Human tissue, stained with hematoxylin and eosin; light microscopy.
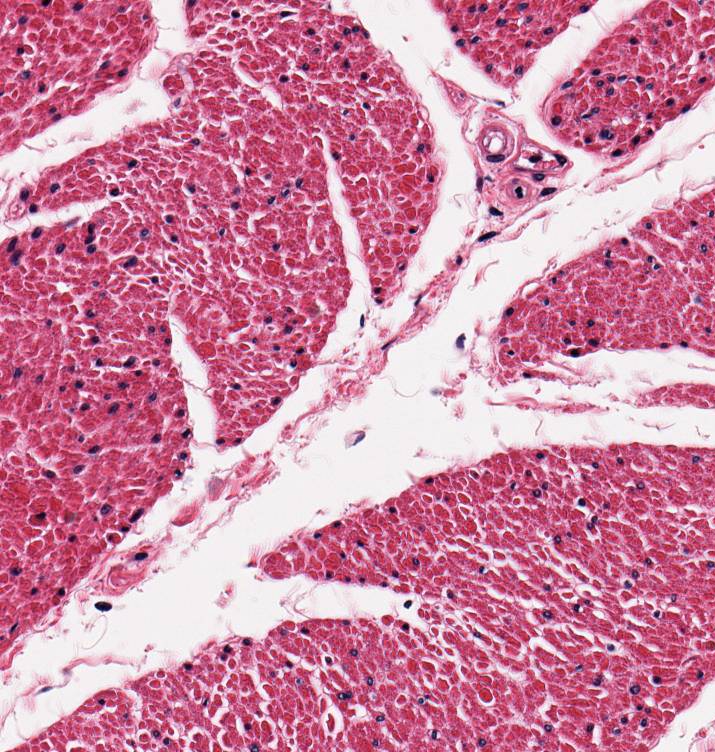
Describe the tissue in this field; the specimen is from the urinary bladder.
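You'll see the tissue broken into large bundles of muscle cells by pale connective tissue septa, the widest running diagonally from upper right to lower left. Inside the bundles most cells are cut across and appear as small, closely packed, rounded to polygonal profiles. Their cytoplasm is a deep pink-red, and small dark round-to-oval nuclei are scattered right through the bundles, not just at the edges.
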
